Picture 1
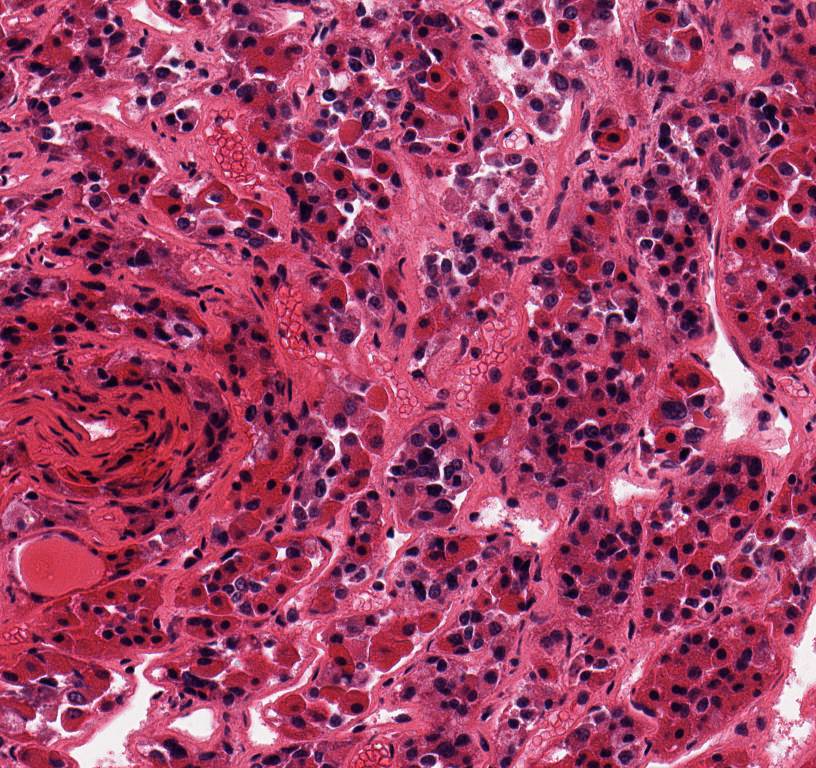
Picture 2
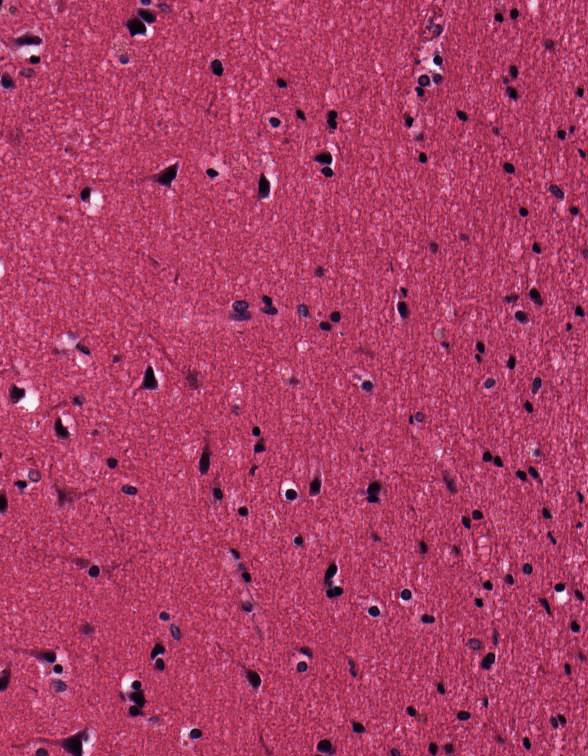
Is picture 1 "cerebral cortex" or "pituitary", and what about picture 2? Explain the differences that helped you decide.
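So, the pituitary's in picture 1 and the cerebral cortex is picture 2. In the pituitary, lots of cells have abundant, deeply eosinophilic cytoplasm, and the nuclei of the nested cells are mostly round and darkly stained. Over at the left edge there's a concentric whorl of spindle cells around a small slit-like space, and in the lower left an oval space is filled with homogeneous pink material. The cortex looks different throughout: it's all finely granular pink neuropil with scattered nuclei and no organised units, and there's no epithelium, gland or fat cell anywhere. Small round dark nuclei with little visible cytoplasm far outnumber the neurons, and many cells sit in clear empty halos that separate them from the neuropil.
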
